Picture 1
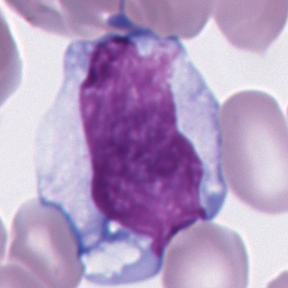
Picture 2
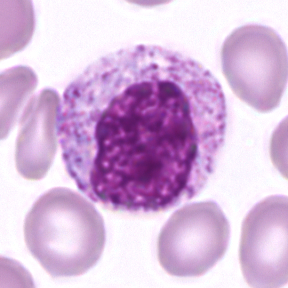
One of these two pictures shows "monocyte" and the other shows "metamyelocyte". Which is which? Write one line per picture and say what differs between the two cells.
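Picture 1 – monocyte. No distinct granules are seen in the cytoplasm.
Picture 2 – metamyelocyte. Many fine reddish-purple granules are scattered through the cytoplasm.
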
